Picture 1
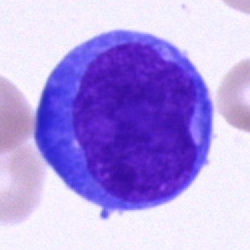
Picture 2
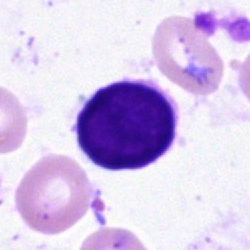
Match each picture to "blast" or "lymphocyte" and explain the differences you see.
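Of these two, the blast is the cell in picture 1, and the lymphocyte is the one in picture 2. Starting with the chromatin, the blast's is finely textured, without coarse dark clumps, while the lymphocyte's is dense and stains dark purple throughout.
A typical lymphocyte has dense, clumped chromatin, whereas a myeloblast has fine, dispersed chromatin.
Turning to the cytoplasm, the blast has a deep blue rim that is widest on the left side, whereas in the lymphocyte the cytoplasm is scant, at most a thin rim at the edge of the nucleus.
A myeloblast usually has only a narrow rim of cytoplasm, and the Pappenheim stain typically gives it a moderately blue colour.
Neither cell shows granules in its cytoplasm.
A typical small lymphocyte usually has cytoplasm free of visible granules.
The lymphocyte also has a round, smooth outline, no visible nucleoli and no vacuoles. On the blast I notice one more thing: a small bleb projects from its lower edge.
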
